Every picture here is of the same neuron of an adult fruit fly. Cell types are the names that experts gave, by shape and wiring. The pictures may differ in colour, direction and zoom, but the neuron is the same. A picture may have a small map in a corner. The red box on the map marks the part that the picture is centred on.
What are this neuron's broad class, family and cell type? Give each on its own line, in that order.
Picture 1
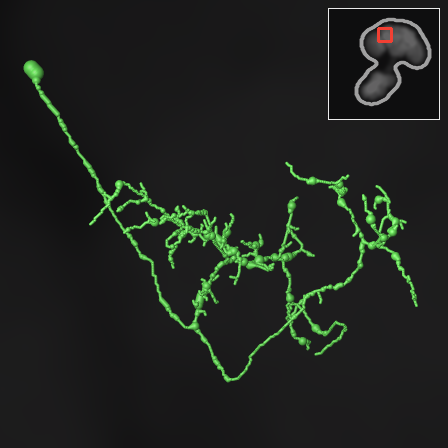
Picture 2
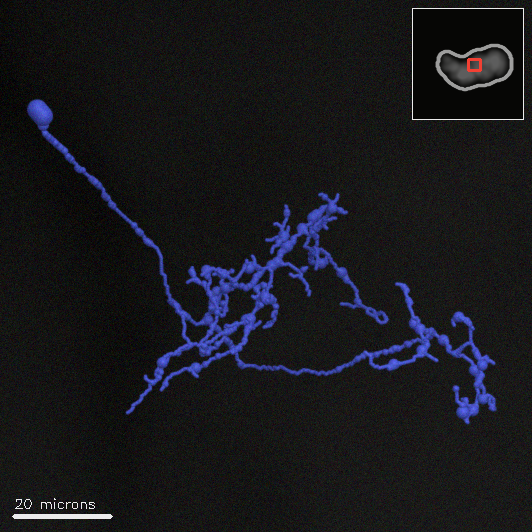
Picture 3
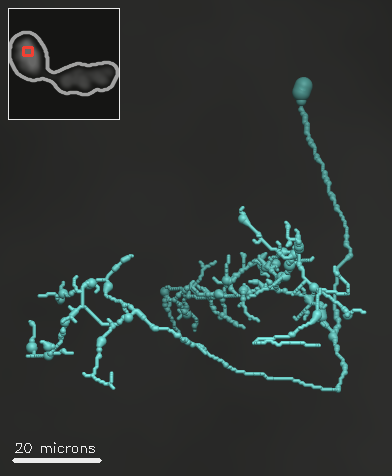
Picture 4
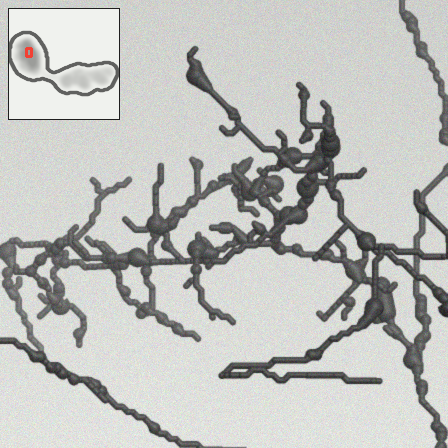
central-brain intrinsic neuron
hemilineage VPNp1_medial
PVLP133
